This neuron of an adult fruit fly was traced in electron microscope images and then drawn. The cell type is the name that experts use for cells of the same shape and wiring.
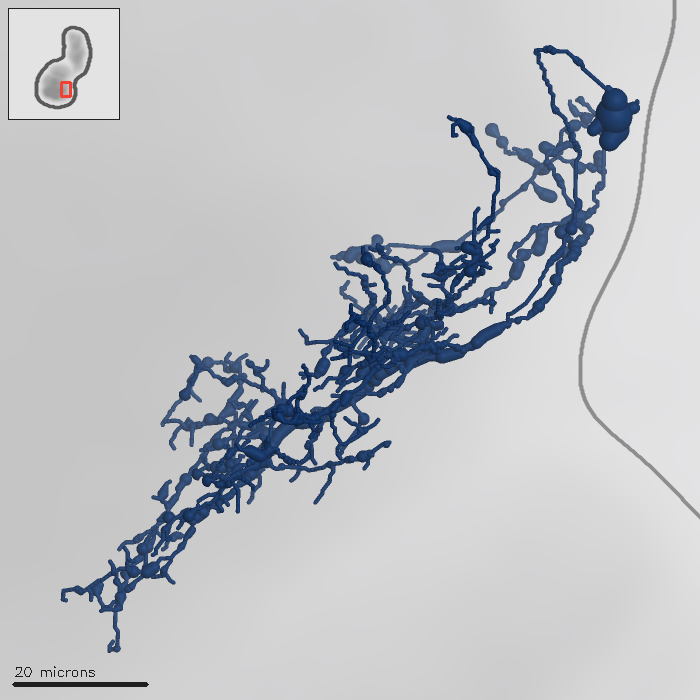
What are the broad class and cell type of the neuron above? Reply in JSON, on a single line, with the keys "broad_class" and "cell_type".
{"broad_class": "central-brain intrinsic neuron", "cell_type": "GNG247"}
